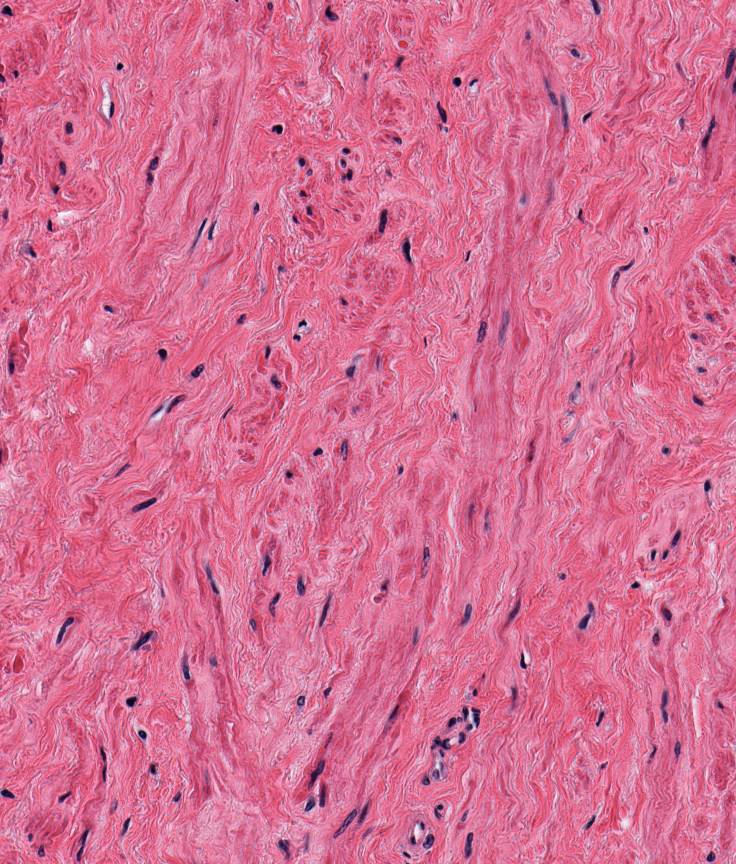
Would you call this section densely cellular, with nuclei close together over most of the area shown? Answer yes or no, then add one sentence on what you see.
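No. Nuclei are sparse and widely scattered between the fibres.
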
